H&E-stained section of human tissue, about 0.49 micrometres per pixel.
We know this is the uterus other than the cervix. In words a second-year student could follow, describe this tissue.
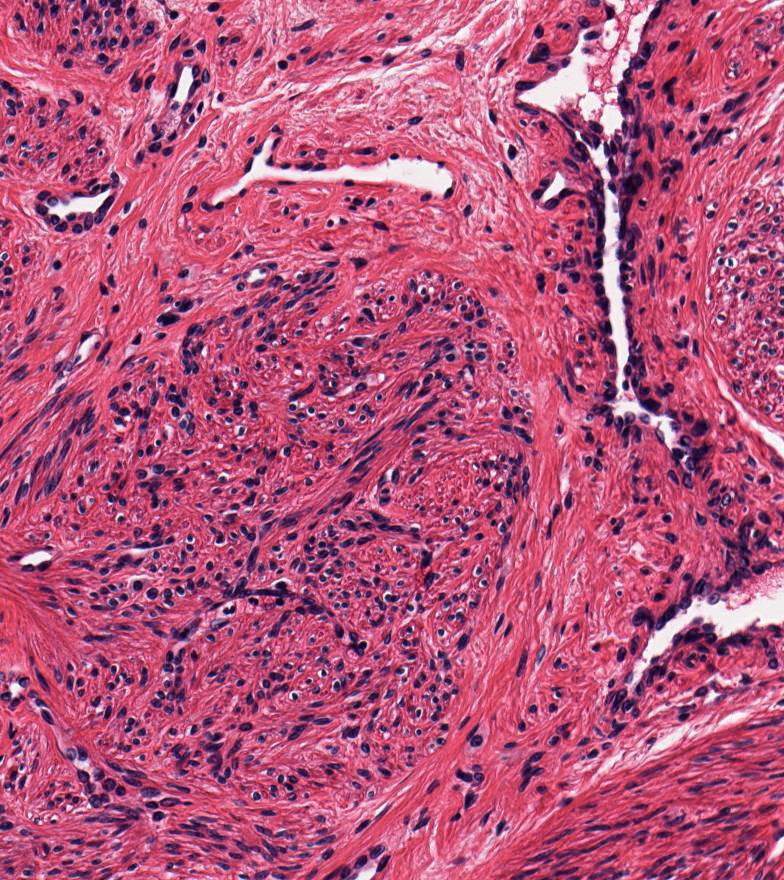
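Around the central bundle, follow the cells lengthwise: they sweep in curved fascicles, and their nuclei are elongated and blunt-ended. Their cytoplasm is abundant, bright pink and finely fibrillar. No fat cells appear in the field.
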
